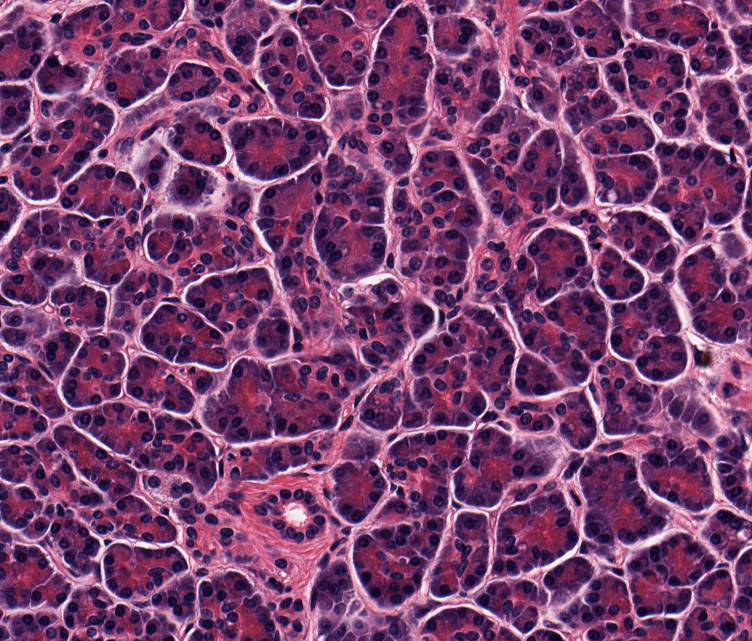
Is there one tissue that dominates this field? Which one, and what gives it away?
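This field shows exocrine pancreas. First, shape: pyramidal acinar cells, nuclei basal, away from the acinar centre. Staining comes next: cytoplasm toward each acinar centre is deeply eosinophilic, while the basal cytoplasm is more purple.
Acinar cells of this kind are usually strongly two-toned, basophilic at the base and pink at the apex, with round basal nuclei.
Last, nowhere are there acini of pale, mucus-filled cells.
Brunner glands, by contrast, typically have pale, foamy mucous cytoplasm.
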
